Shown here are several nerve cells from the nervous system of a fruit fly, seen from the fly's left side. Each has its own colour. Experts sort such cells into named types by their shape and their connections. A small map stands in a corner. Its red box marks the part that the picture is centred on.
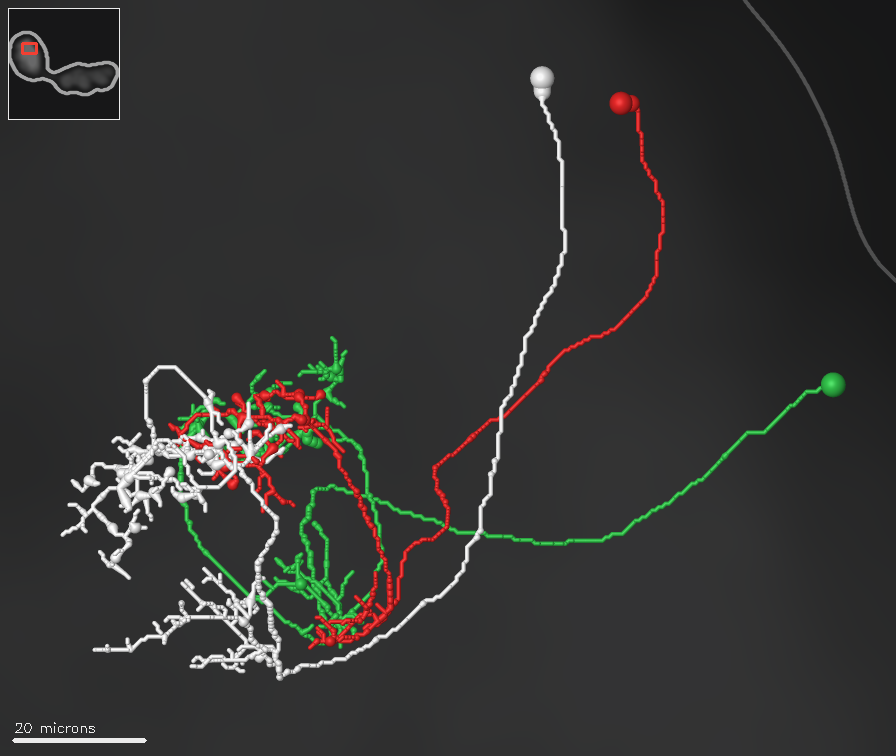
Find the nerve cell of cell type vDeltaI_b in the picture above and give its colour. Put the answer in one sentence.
The colour is red.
